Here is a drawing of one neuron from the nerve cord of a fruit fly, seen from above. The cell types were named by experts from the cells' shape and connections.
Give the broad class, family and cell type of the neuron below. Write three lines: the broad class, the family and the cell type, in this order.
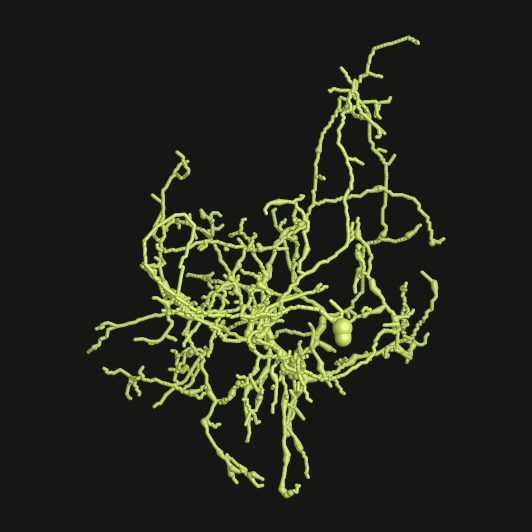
nerve-cord intrinsic neuron
hemilineage 03A
IN03A041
